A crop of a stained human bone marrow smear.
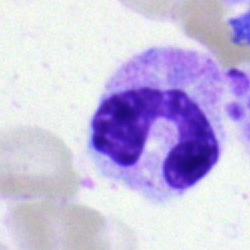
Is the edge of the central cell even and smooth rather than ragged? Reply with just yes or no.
Yes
